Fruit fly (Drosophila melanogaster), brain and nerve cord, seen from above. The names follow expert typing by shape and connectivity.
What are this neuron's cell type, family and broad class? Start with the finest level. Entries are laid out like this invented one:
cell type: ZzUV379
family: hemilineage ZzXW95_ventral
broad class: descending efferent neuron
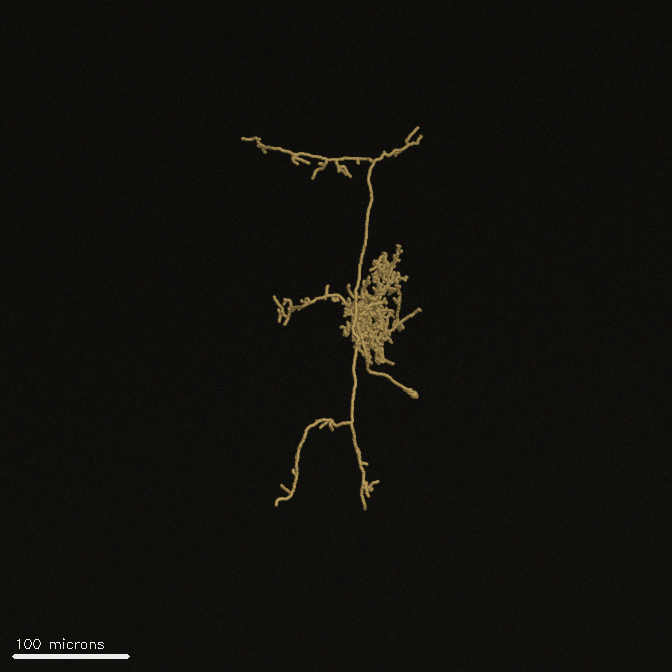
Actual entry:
cell type: IN03B020
family: hemilineage 03B
broad class: nerve-cord intrinsic neuron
